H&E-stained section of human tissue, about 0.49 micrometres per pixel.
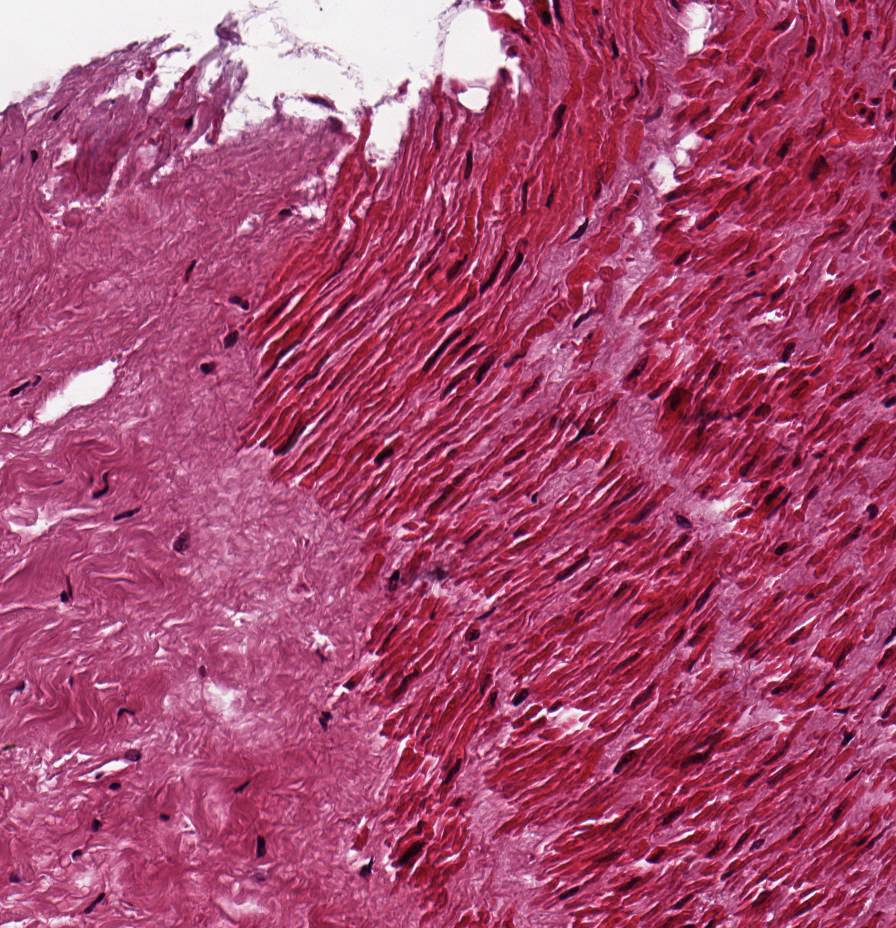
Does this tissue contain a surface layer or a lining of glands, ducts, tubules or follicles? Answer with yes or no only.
No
